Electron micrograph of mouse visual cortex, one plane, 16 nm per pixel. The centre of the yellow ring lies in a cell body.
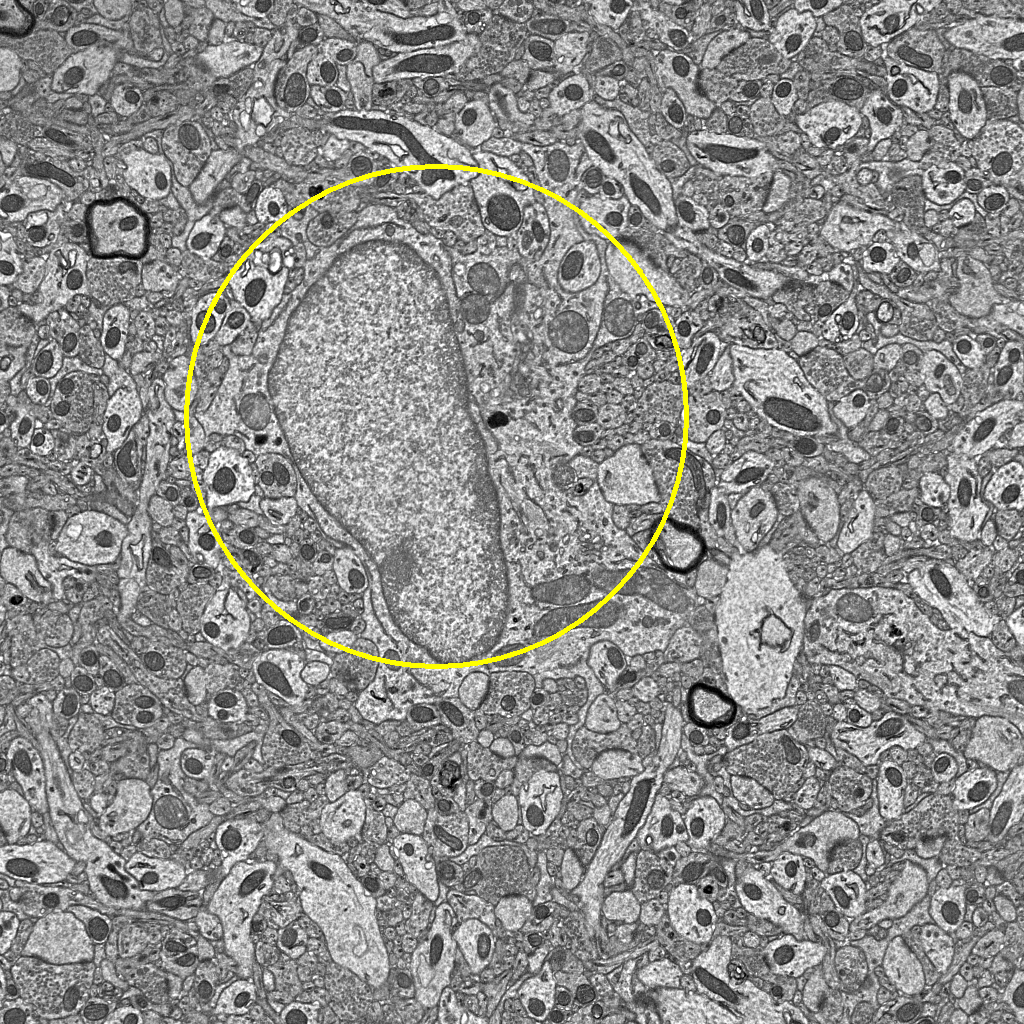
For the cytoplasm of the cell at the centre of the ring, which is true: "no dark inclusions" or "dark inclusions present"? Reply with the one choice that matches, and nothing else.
Dark inclusions present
